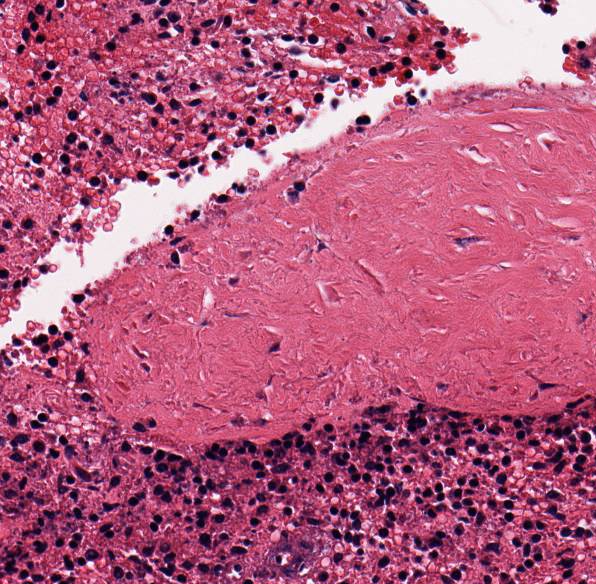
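Spleen. A broad pink band runs diagonally across the middle, lower left to upper right; its nuclei look sparse and widely scattered. Toward the upper left, red blood cells crowd among scattered dark nuclei. The lower part is densely packed with cells bearing small round dark nuclei.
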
